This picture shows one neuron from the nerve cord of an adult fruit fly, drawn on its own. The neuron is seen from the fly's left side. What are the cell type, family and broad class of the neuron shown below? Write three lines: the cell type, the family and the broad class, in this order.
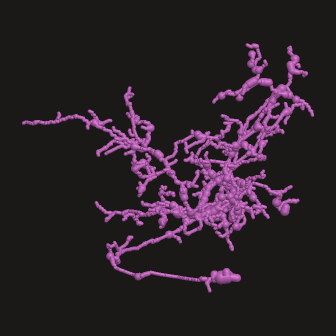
IN13B053
hemilineage 13B
nerve-cord intrinsic neuron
